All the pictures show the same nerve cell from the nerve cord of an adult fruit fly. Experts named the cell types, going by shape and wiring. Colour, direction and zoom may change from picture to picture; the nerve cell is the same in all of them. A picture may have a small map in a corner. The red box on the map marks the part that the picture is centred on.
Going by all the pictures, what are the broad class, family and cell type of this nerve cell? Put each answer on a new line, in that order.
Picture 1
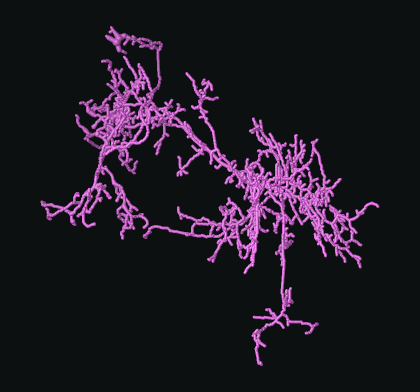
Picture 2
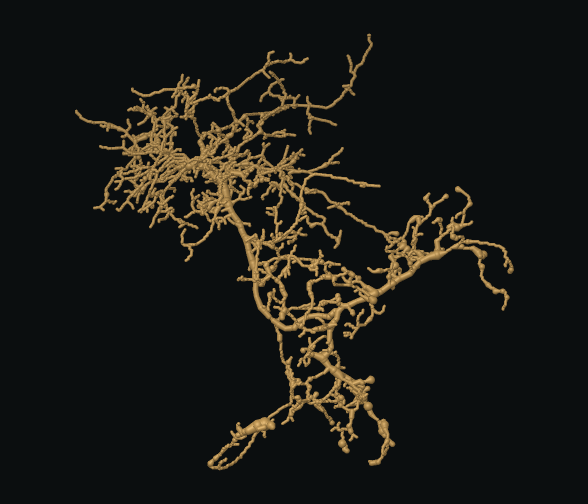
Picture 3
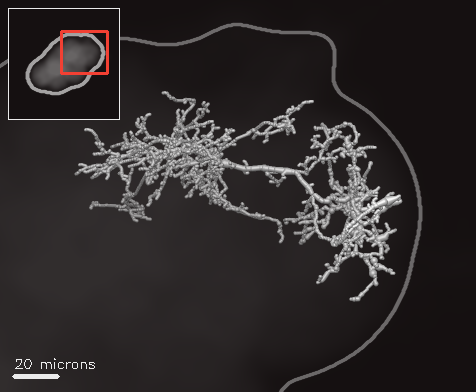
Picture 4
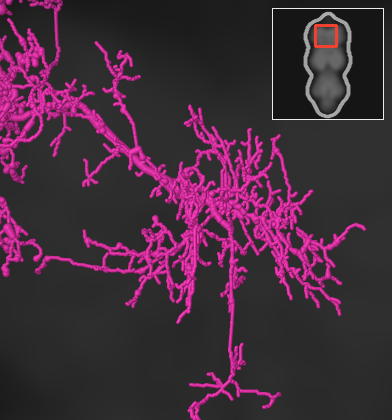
nerve-cord intrinsic neuron
hemilineage 13A
IN13A011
